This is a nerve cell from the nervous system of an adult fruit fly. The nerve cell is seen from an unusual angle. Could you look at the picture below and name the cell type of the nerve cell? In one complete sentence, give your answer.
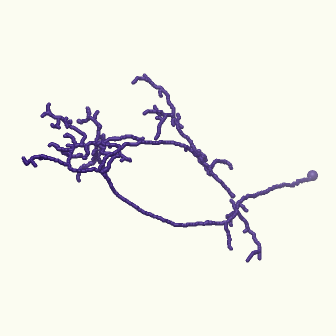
This particular nerve cell has the cell type CB0946.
